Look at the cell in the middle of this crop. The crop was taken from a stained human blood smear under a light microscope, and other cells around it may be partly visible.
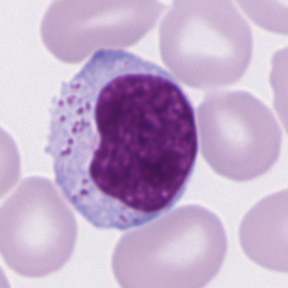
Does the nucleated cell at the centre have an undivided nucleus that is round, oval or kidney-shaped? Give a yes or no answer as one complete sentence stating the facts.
Yes, its nucleus forms a single compact mass of round, oval or kidney shape.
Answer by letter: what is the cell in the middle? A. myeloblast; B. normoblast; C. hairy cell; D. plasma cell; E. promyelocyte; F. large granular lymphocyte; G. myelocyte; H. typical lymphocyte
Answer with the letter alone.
F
